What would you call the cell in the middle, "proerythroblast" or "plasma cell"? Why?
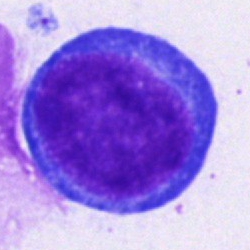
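The cell is a proerythroblast. Its outline is round and smooth. The chromatin is finely granular and evenly spread, with no coarse dark clumps. Deep blue cytoplasm rims the nucleus, broader on the upper right than on the left.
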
